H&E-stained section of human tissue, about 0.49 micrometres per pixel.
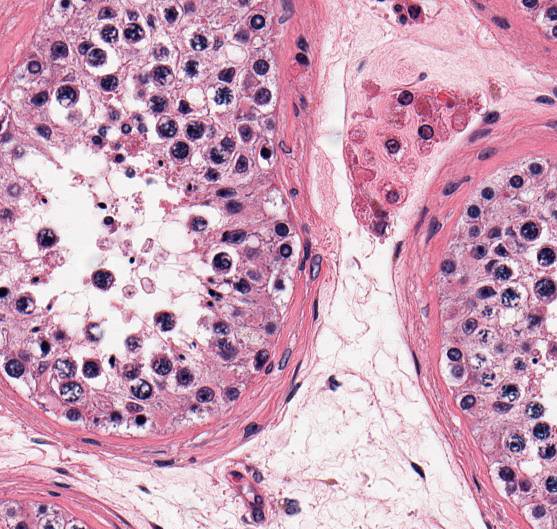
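Testis. Two large rounded tubules, one filling most of the left half and one cut by the right edge, flank a mid-field wedge of interstitial tissue. They hold many layers of round cells, many being spermatocytes with large nuclei of coarse, clumped, thread-like chromatin; many germ cells have a rim of pale, clear cytoplasm. Below that cluster the interstitial tissue looks loose, pale and wispy, with a few scattered spindle nuclei.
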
